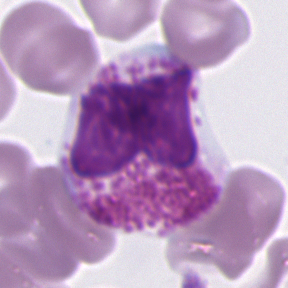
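Eosinophil, the nucleated cell at the centre of a stained peripheral blood smear. Its nucleus lies in the upper half of the cell and has two broad lobes lying side by side, joined in the middle. Coarse, round, reddish-purple granules pack the cytoplasm and crowd most densely below the nucleus.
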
